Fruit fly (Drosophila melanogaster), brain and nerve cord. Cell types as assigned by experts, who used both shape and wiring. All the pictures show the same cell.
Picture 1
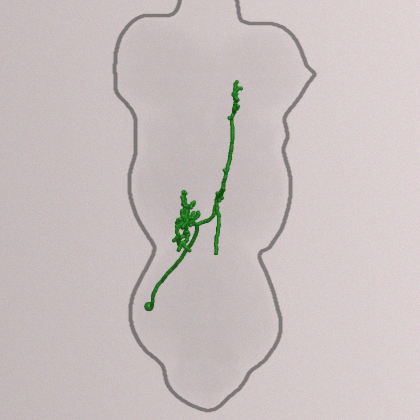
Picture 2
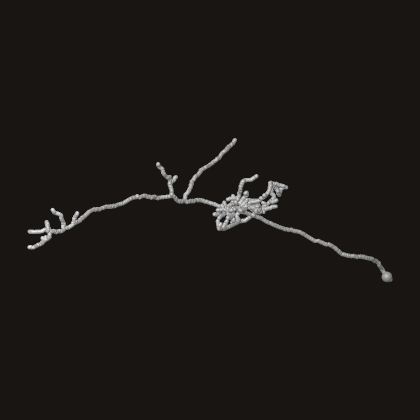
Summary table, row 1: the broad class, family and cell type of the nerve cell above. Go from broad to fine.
nerve-cord intrinsic neuron; hemilineage 08B; IN08B093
